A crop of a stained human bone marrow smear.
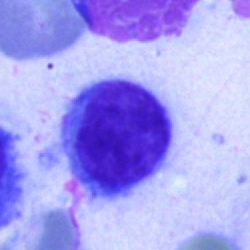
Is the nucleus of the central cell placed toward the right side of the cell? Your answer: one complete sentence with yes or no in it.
Yes, its nucleus sits toward the right side of the cell.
